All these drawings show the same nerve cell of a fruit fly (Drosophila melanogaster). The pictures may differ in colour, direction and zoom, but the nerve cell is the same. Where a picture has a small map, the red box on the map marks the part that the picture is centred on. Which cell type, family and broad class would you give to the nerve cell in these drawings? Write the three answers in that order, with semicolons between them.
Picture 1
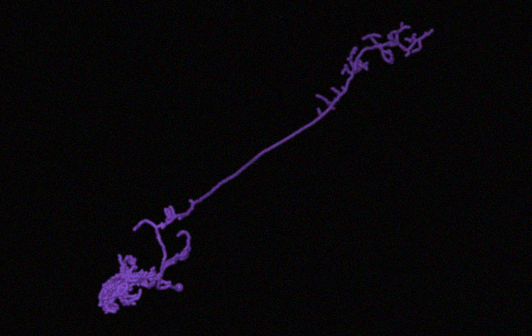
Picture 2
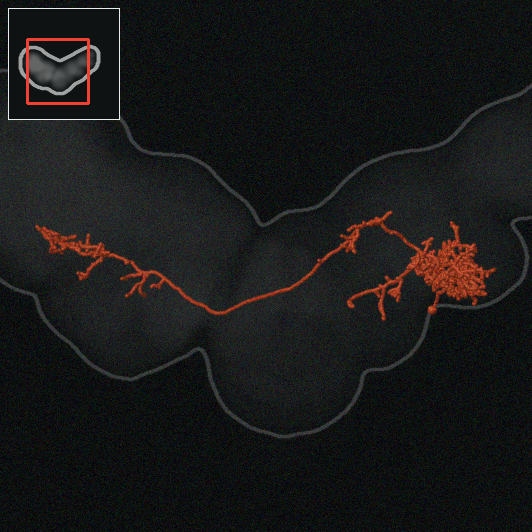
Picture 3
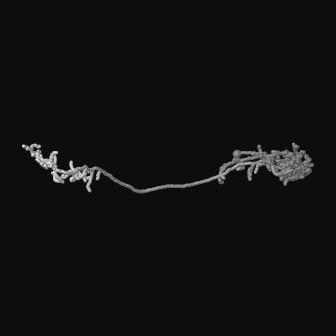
AN08B026; hemilineage 08B; ascending neuron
